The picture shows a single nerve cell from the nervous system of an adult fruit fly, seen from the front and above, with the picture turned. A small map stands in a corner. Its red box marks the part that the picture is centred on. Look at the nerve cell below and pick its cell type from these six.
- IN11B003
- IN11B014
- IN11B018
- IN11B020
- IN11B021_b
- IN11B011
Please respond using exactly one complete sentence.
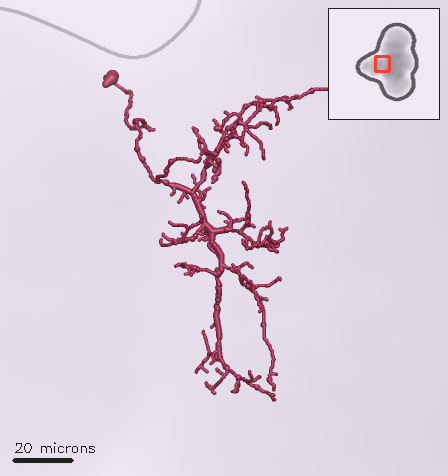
The nerve cell is typed under the name IN11B014.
